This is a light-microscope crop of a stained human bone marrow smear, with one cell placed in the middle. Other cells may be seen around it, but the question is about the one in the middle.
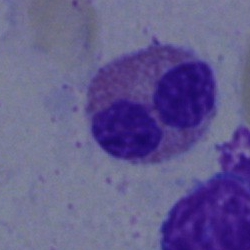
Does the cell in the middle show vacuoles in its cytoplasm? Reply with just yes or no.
No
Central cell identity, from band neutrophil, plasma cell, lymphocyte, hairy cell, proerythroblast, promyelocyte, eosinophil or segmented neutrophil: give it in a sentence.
The central cell in this smear crop is an eosinophil.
